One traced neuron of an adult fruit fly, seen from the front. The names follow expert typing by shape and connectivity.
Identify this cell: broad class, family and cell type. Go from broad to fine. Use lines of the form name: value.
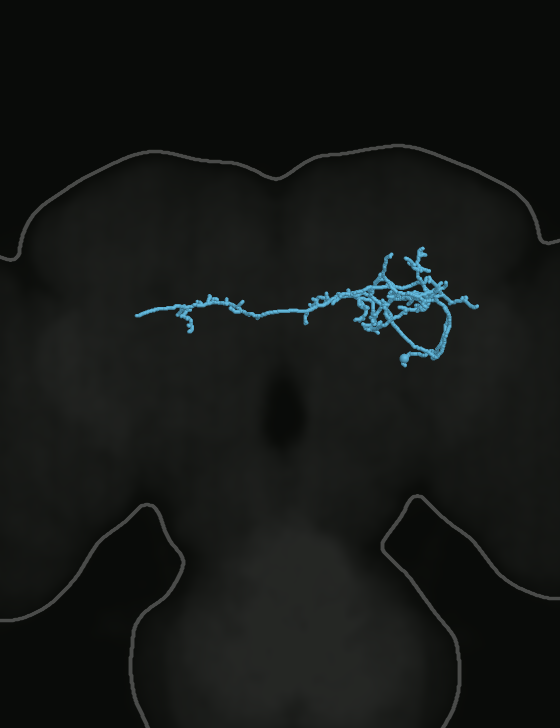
broad class: central-brain intrinsic neuron
family: hemilineage VPNp&v1_ventral
cell type: CL282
